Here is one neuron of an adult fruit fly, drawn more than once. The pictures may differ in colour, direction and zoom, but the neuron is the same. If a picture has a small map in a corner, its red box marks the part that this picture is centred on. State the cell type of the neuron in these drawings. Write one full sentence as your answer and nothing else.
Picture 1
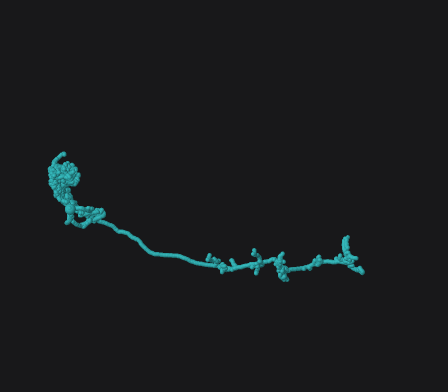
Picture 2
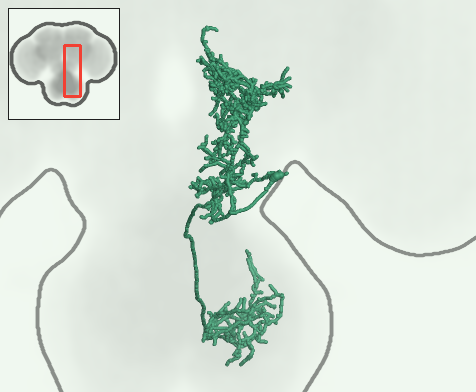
Cell type DNge083 is what this neuron is.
